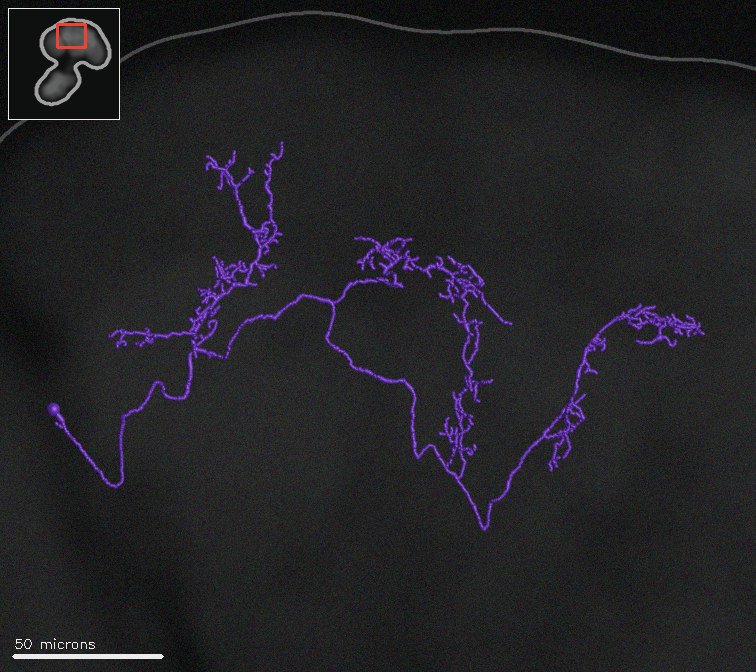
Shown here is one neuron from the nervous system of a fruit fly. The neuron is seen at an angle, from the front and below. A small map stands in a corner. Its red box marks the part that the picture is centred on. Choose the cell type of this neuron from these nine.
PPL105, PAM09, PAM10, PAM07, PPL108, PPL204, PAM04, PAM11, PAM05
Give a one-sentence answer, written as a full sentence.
This neuron is recognized as the cell type PPL204.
